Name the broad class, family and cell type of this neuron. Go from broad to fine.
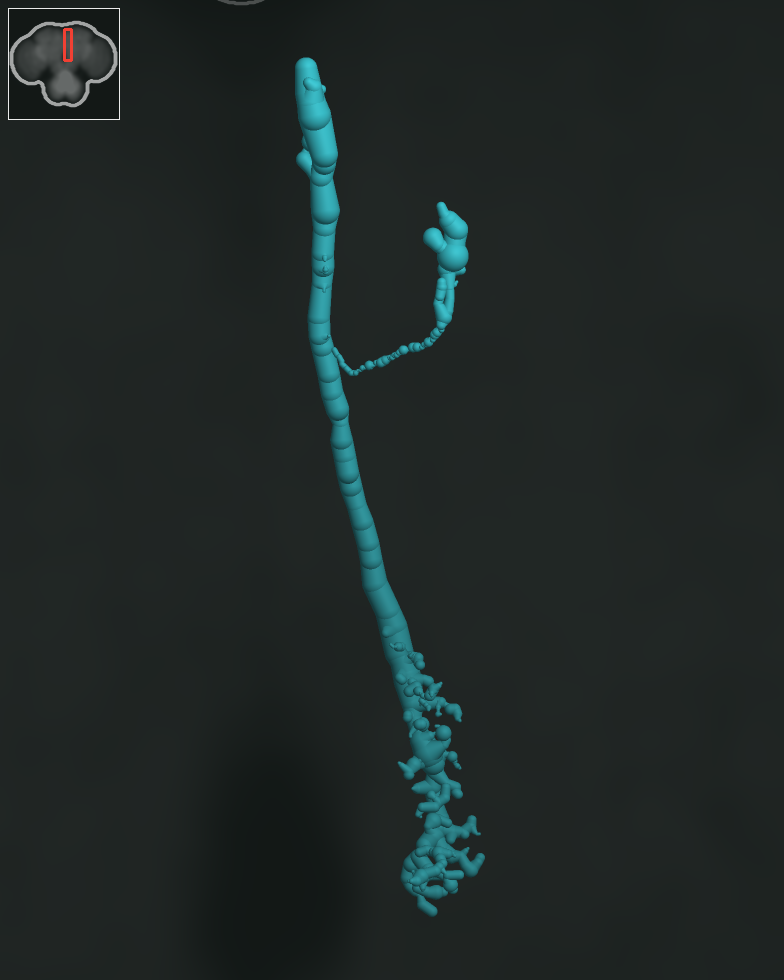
visual projection neuron; OCG; OCG01a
